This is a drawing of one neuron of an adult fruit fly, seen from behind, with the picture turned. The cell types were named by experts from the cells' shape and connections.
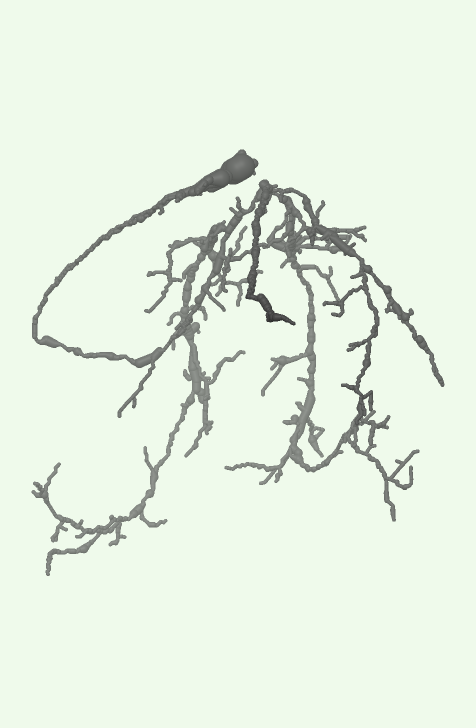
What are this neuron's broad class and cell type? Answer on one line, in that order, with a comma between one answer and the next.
motor neuron of the nerve cord, Pleural remotor/abductor MN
